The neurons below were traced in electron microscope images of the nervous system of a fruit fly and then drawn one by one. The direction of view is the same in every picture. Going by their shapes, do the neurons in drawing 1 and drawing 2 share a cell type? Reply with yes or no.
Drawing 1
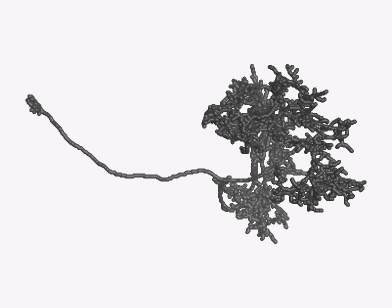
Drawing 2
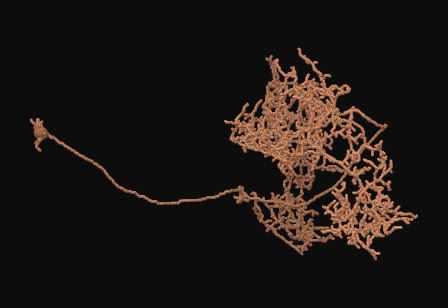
yes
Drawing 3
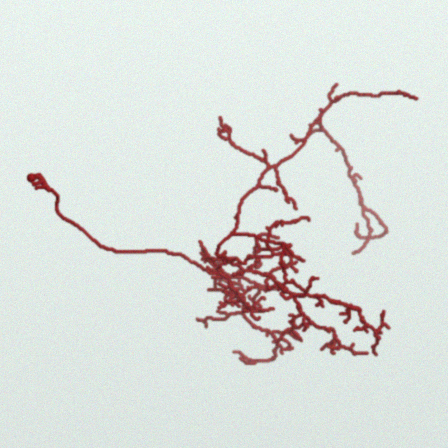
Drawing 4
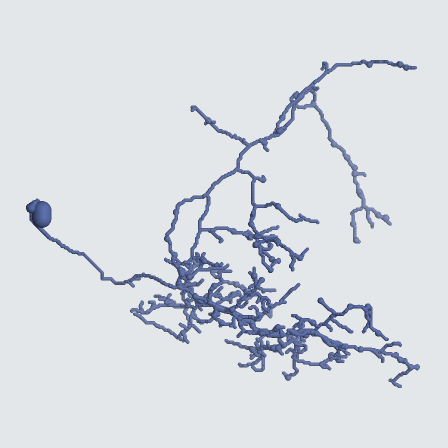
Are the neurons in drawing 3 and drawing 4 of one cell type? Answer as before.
yes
